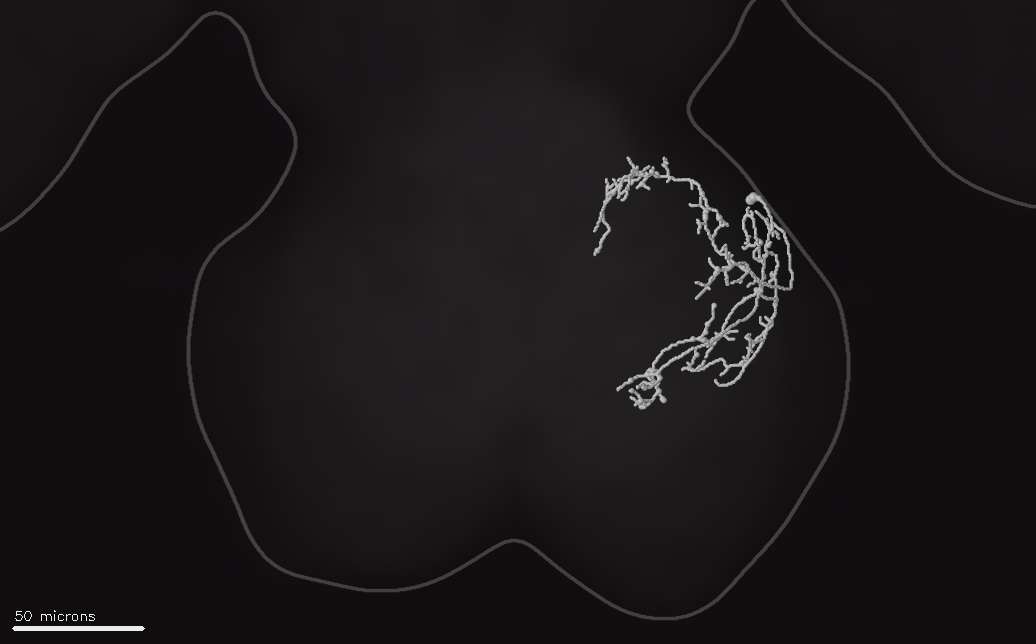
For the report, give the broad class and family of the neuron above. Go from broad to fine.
nerve-cord intrinsic neuron; hemilineage 09A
